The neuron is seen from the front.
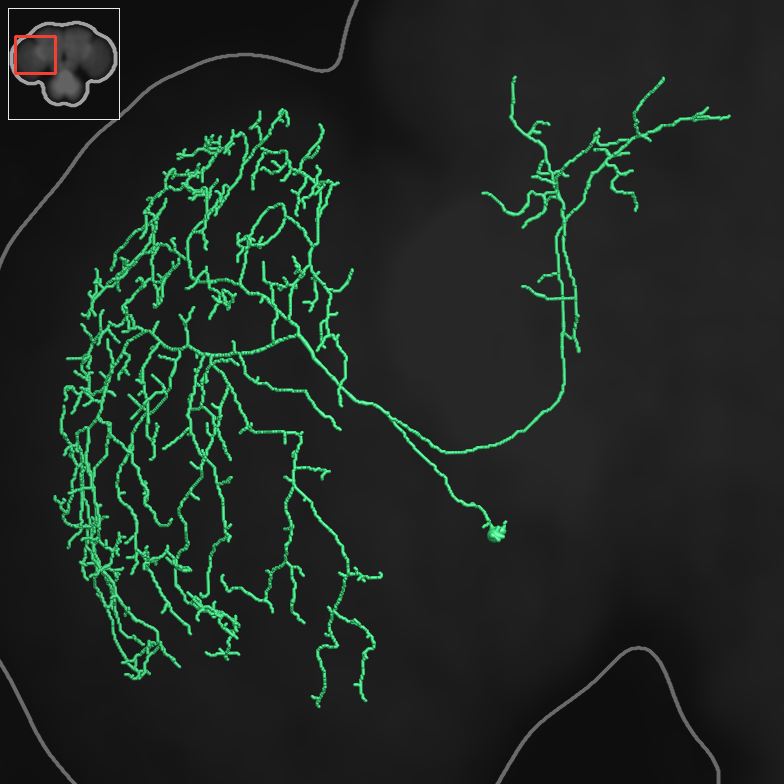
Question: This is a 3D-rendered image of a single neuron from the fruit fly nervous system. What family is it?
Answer: MeVP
